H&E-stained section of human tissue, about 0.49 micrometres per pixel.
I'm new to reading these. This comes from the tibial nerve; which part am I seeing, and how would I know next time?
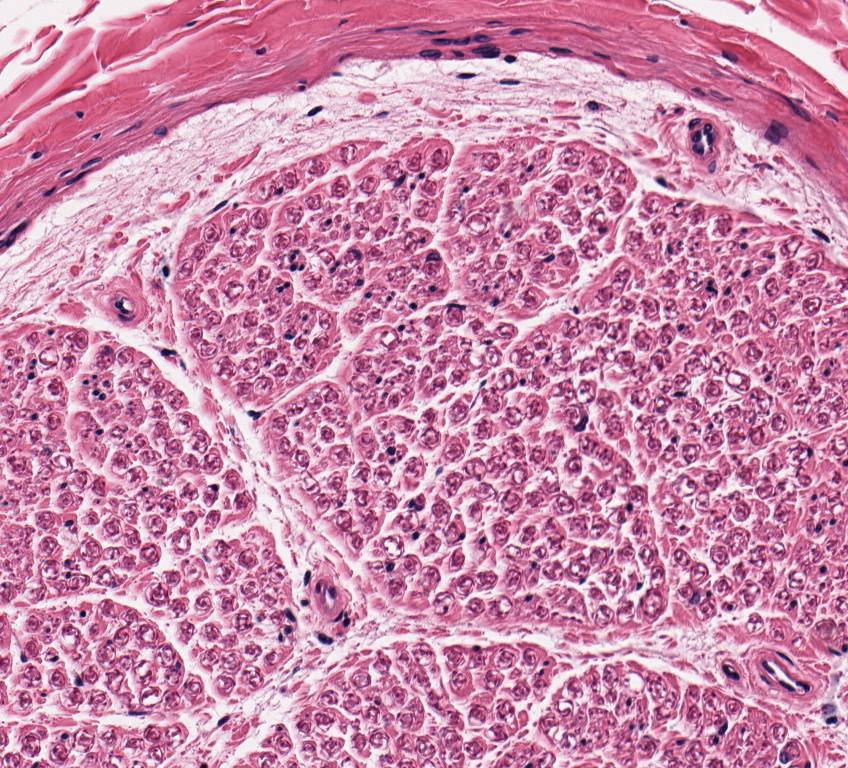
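Nerve fascicle fills the field as several rounded bundles of cross-cut fibres, separated by thin partitions, each outlined by thin pink perineurium. Each fibre shows a central pink dot inside a pale ring.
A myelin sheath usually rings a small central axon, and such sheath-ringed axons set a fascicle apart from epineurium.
Dense pink collagen with flattened dark nuclei crosses the top.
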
